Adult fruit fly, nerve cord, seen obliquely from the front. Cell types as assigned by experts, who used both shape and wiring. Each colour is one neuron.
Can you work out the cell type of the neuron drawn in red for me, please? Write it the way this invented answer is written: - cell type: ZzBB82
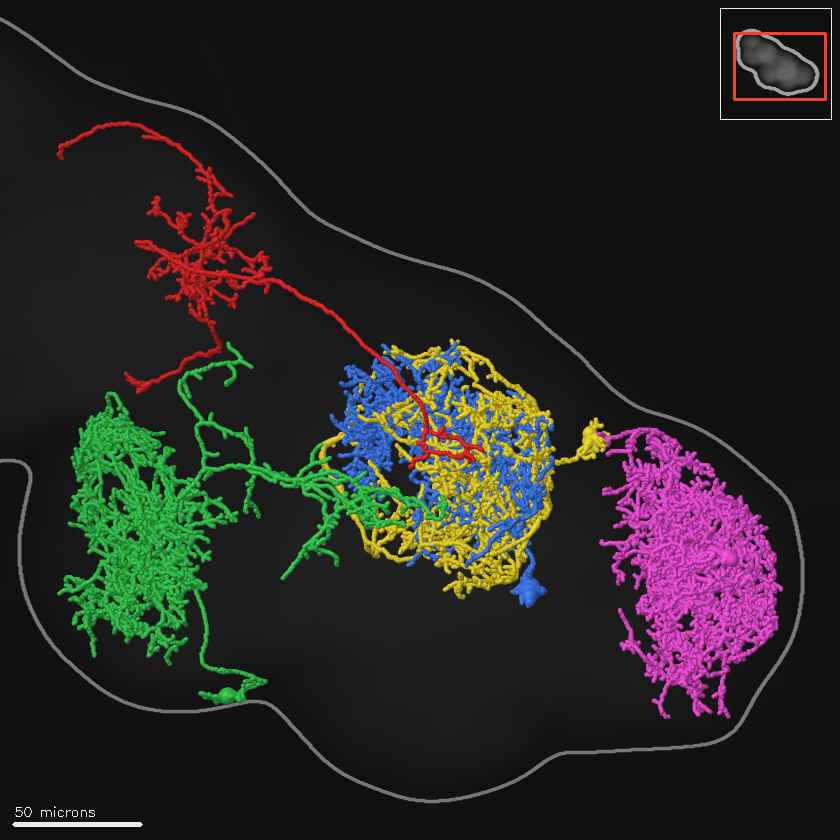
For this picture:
- cell type: IN14B012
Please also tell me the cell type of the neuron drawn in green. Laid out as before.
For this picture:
- cell type: IN16B016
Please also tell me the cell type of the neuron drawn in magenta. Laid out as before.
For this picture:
- cell type: IN17A001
